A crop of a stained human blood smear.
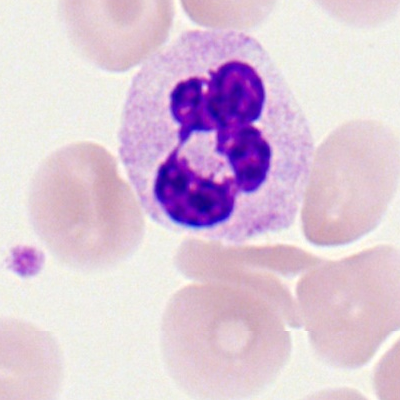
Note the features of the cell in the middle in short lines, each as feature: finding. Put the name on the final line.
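Outline checked: roughly round and smooth, with no surface projections
Lobe arrangement checked: a ring around a pale central patch of cytoplasm
Nucleoli checked: none visible
Cytoplasm checked: filled with fine, dust-like pinkish-violet granules
Result: segmented neutrophil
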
